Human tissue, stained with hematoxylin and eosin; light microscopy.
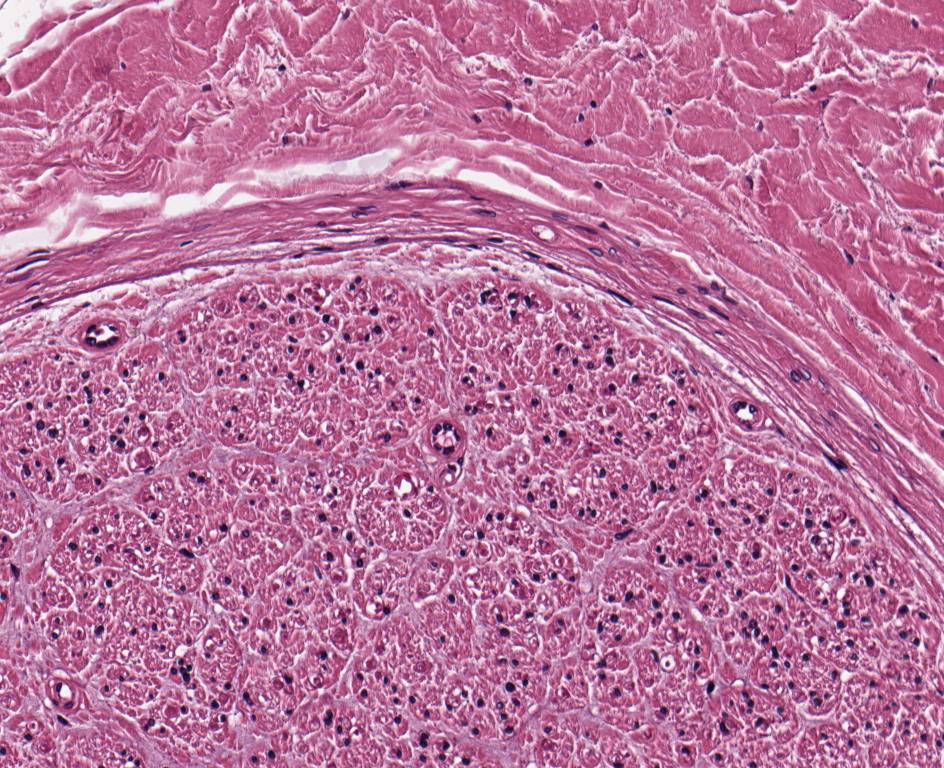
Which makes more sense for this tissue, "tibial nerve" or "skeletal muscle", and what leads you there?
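Answer: tibial nerve. Large rounded bundle of nerve fibres in cross section, filling the lower two-thirds. Several layers of flattened cells with elongated dark nuclei arch over its upper edge. Many fibres: small pink central dot within a pale ring. Small dark nuclei scattered fairly evenly throughout the bundle.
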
